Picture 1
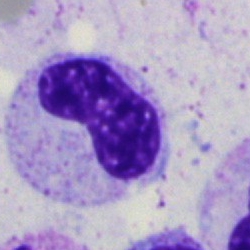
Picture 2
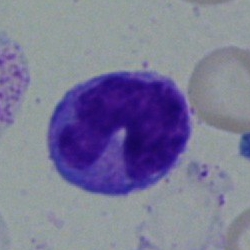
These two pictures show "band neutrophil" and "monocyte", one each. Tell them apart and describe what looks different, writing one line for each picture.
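Picture 1 shows a band neutrophil: The cytoplasm is plentiful and is widest on the lower-left side of the cell.
Picture 2 shows a monocyte: The nucleus fills most of the cell.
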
